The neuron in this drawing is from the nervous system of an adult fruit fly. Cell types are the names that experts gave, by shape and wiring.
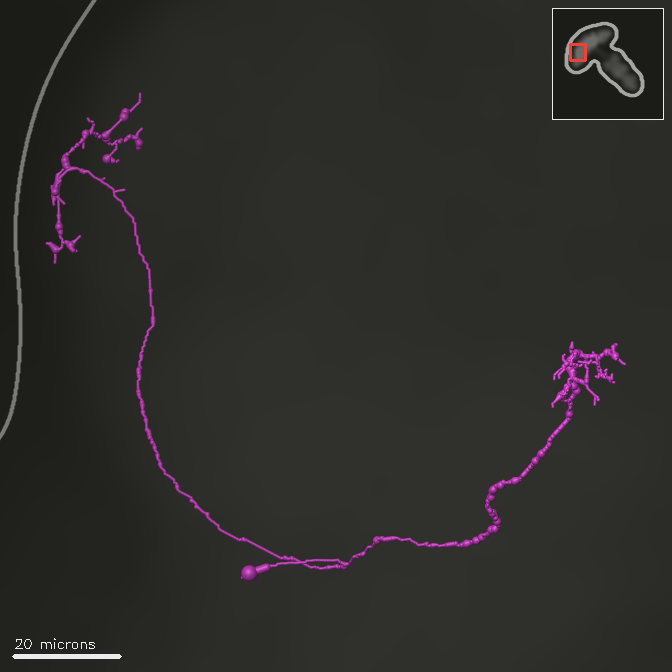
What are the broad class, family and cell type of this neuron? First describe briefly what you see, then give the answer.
It lies in the brain. From left to right in the picture it spans about 110 microns. Its broad class is visual projection neuron. Its family is hemilineage VPNd2. Its cell type is LC10c-2.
